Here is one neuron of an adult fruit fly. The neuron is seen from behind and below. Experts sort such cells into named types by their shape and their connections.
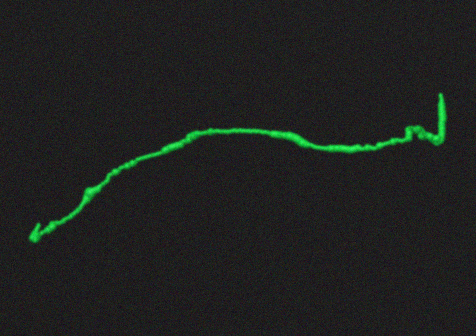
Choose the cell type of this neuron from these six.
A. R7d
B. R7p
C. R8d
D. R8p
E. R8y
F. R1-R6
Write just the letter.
A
